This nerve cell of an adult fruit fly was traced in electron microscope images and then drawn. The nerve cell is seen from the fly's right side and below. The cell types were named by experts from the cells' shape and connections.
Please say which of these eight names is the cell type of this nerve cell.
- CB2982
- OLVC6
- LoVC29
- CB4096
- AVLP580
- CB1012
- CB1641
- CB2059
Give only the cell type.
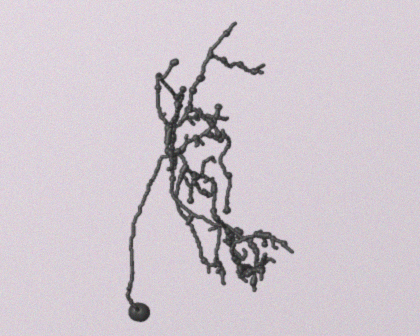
CB1012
